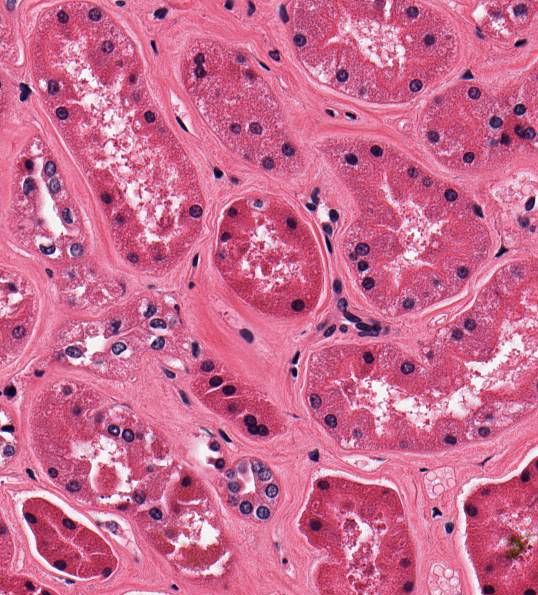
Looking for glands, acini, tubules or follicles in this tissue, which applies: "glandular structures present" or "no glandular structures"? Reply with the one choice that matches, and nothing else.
Glandular structures present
